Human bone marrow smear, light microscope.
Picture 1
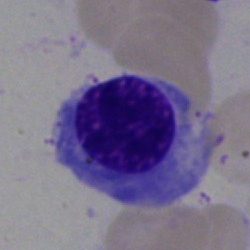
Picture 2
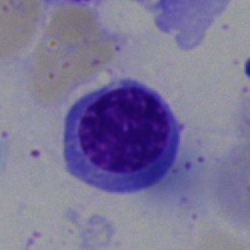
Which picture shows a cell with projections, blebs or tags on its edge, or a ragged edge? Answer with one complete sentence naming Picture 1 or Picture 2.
The cell shown in Picture 1 is bounded by a rough outline.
